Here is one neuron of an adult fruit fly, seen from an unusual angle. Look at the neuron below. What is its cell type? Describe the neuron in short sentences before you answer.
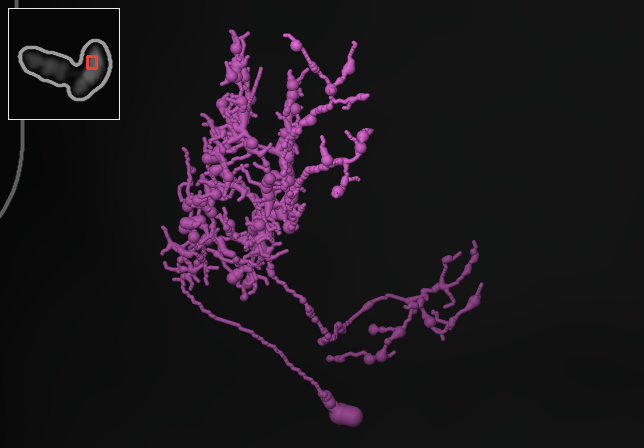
It lies in the brain. The cell body can be seen at the bottom of the picture. Dozens of branch ends can be seen. This is an optic-lobe intrinsic neuron. The cell type is Y11.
